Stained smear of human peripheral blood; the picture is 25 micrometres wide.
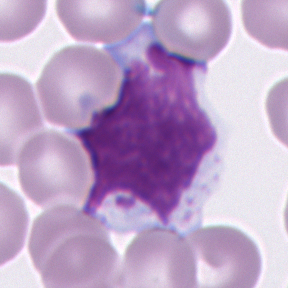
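Large granular lymphocyte, centre: outline irregular and angular rather than round, nucleus filling most of the cell. Visible cytoplasm lies mainly along the lower and right sides of the nucleus, with a few fine purple granules at the lower right.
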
